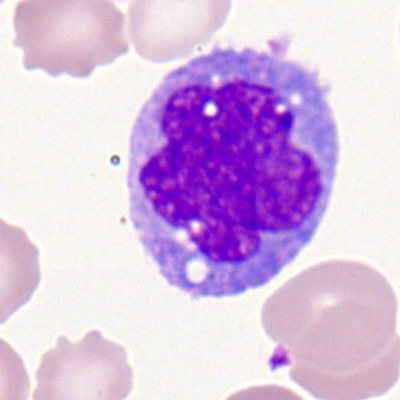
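Monocyte, the cell in the middle. The cell is roughly oval, its top edge slightly ragged. The dark purple chromatin has a mottled, speckled texture. A clear round vacuole sits in the cytoplasm at the lower left, below the nucleus; no coarse, distinct granules are present.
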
